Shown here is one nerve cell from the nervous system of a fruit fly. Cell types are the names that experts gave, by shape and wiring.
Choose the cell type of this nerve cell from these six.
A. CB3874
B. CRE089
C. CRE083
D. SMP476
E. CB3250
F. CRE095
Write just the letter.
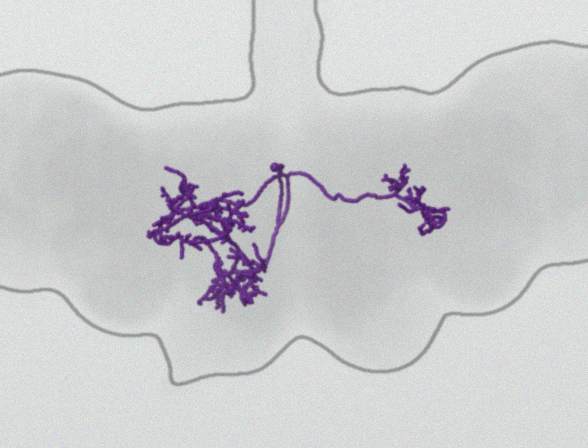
C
